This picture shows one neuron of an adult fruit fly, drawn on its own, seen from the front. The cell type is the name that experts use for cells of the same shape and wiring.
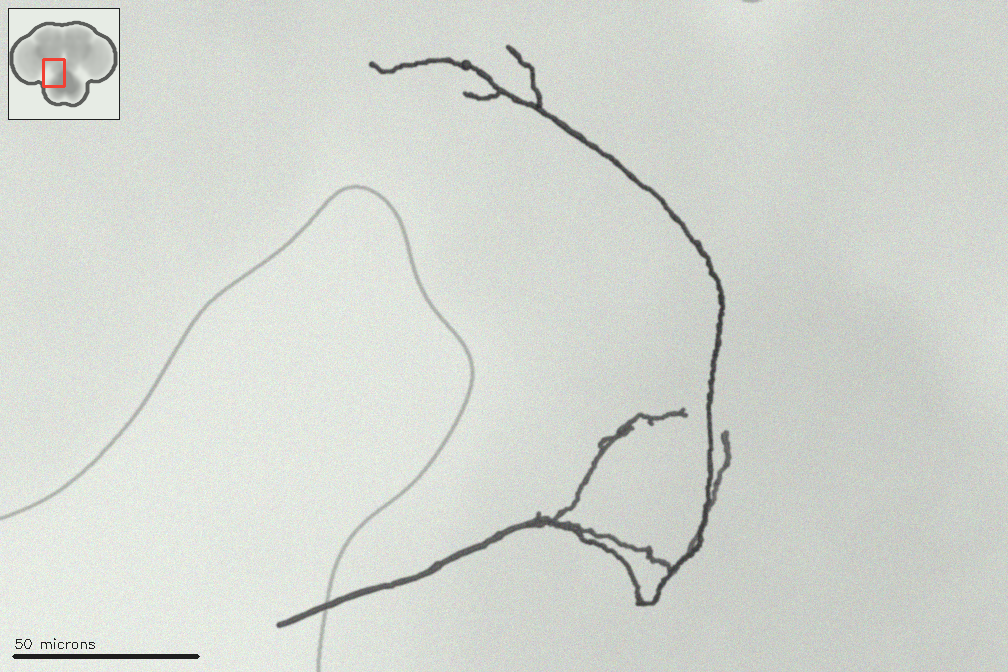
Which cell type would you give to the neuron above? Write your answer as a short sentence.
The cell type is SApp10.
